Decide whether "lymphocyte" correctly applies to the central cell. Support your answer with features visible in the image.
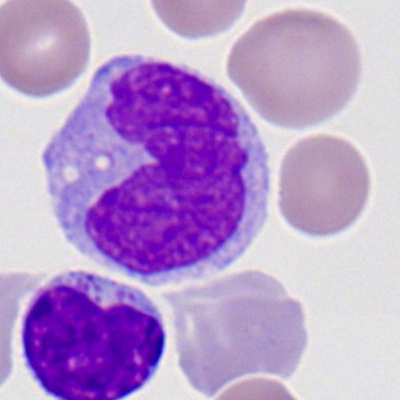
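The name lymphocyte does not fit; this cell is a monocyte. The deciding feature is the cytoplasm, which holds fine, faint, dust-like purplish granules.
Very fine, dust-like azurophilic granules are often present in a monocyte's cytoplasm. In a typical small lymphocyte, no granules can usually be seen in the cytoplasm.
These granules therefore speak for monocyte and against lymphocyte. The cytoplasm is pale grey-blue, and two small clear vacuoles lie in it to the left of the nucleus. No distinct nucleoli are visible in the nucleus. A smaller cell with a dark, dense nucleus lies against the lower left edge.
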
